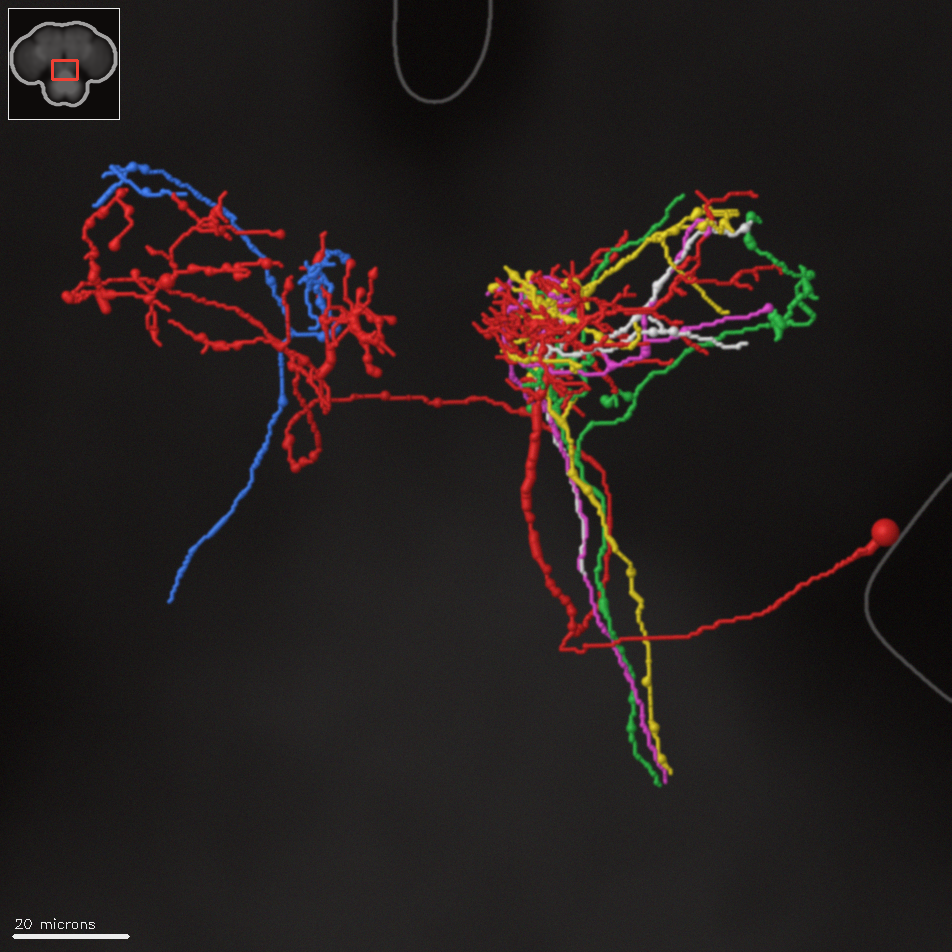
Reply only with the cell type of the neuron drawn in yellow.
LB4a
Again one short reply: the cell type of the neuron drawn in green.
LB1e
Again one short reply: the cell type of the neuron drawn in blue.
LB2a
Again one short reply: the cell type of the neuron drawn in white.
LB2c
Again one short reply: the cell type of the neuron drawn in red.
GNG249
